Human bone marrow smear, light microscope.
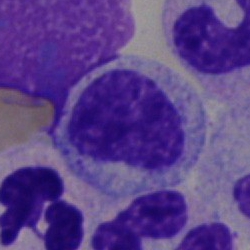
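Myelocyte at the centre of a stained bone marrow smear. The nucleus lies toward the upper left, leaving a wider rim of cytoplasm along the lower right. Chromatin is dark purple and coarsely clumped, with patchy lighter spots. Sparse, fine purplish granules are scattered through the cytoplasm, which contains no clear vacuoles.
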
